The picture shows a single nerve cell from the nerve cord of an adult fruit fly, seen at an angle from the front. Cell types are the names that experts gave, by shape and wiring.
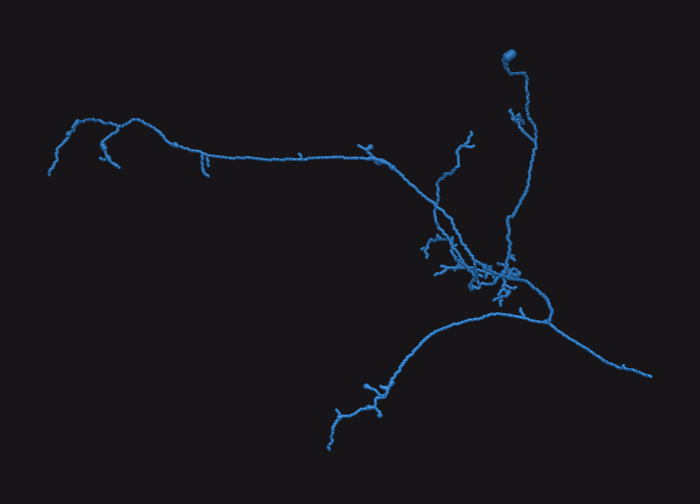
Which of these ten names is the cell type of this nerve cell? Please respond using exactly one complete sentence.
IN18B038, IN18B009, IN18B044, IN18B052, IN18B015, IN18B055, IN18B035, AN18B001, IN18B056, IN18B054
The cell type IN18B056 is the type of this nerve cell.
